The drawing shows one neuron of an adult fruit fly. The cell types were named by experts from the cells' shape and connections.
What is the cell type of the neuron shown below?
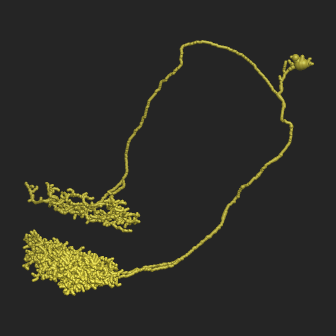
MeLo9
